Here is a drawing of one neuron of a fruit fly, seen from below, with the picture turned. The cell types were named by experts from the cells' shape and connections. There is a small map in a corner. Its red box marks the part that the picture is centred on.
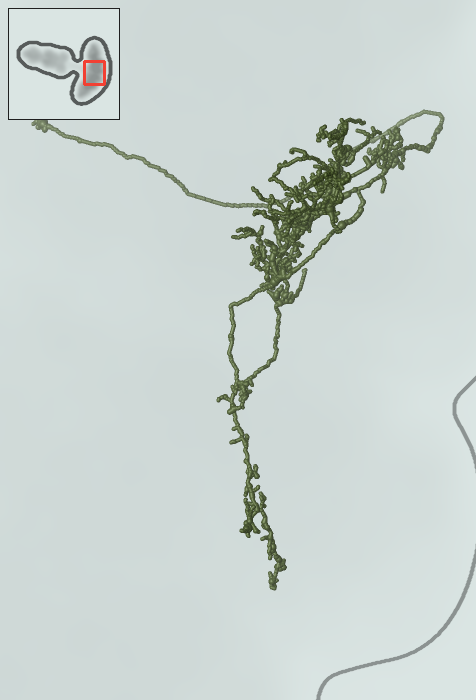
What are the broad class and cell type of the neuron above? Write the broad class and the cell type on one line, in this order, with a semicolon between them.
central-brain intrinsic neuron; VES079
